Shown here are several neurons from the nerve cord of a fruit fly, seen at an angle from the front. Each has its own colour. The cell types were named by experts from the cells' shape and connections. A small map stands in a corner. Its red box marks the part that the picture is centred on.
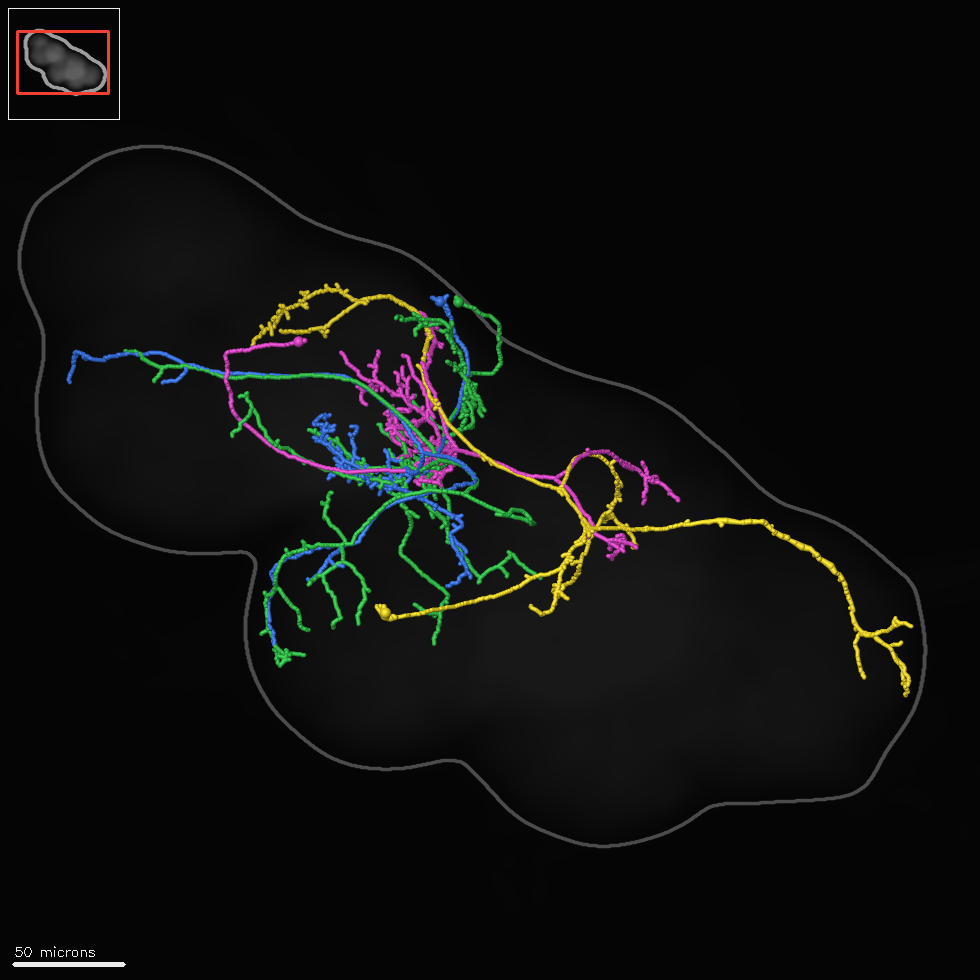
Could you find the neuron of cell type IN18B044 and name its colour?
blue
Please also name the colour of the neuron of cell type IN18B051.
magenta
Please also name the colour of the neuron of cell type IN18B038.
green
